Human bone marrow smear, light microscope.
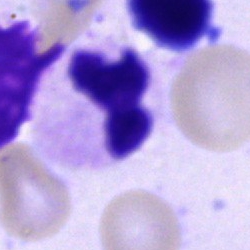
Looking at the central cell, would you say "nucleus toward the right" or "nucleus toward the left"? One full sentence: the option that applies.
The cell has its nucleus positioned toward the right.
